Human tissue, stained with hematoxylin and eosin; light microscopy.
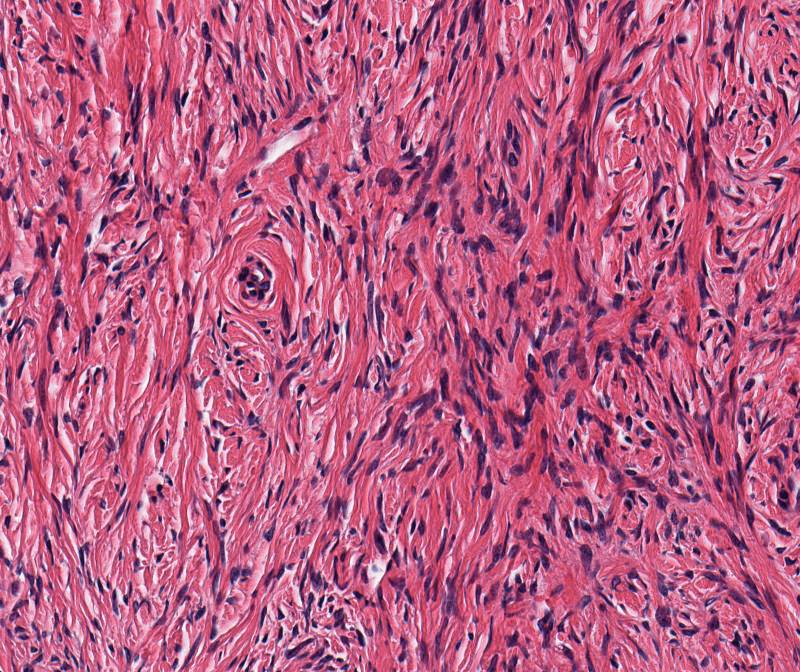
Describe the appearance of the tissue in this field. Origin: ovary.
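Spindle cells arranged in interlacing fascicles make up the entire field, and neither epithelium nor glands appear anywhere. On the left side, the fascicles run mainly from top to bottom. The cell nuclei are slender, elongated and darkly stained, many with tapered or wavy ends. Abundant pink, fibrillary, collagen-like material lies between the cells throughout.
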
